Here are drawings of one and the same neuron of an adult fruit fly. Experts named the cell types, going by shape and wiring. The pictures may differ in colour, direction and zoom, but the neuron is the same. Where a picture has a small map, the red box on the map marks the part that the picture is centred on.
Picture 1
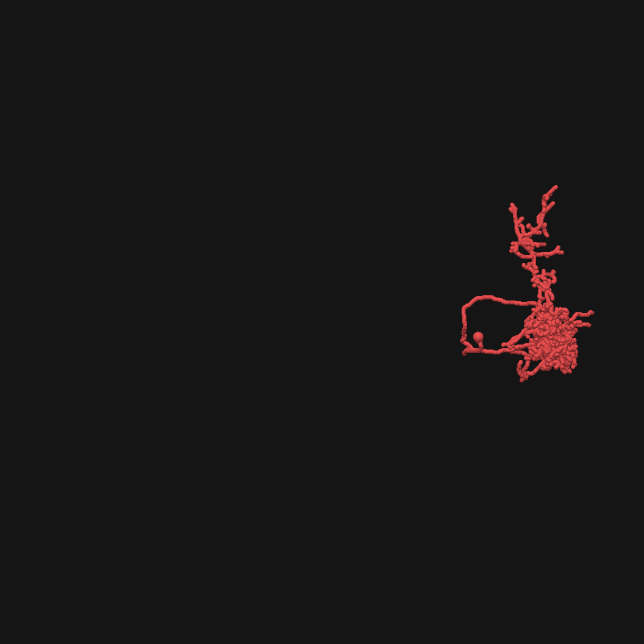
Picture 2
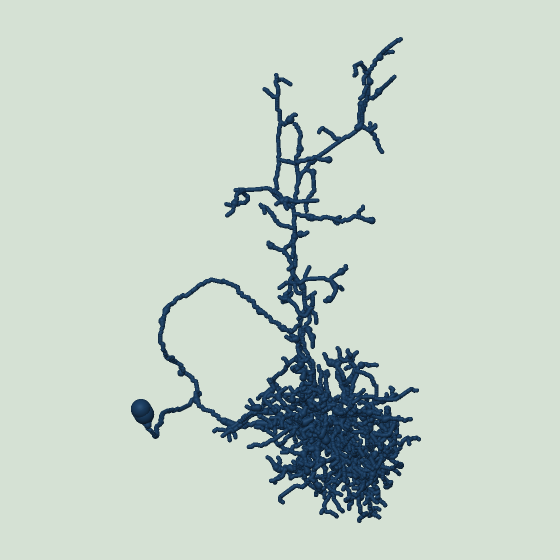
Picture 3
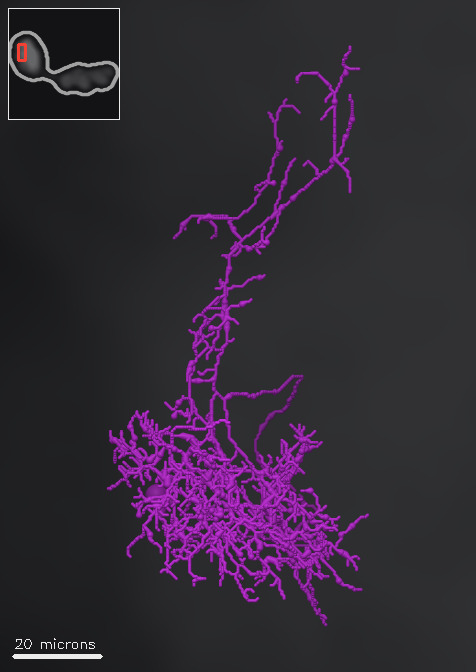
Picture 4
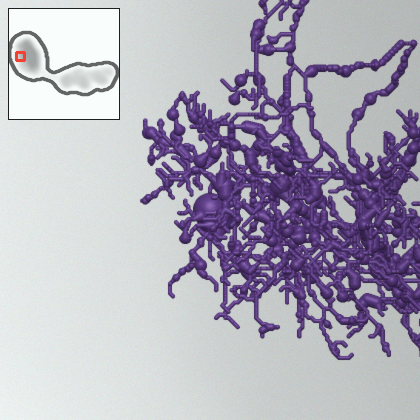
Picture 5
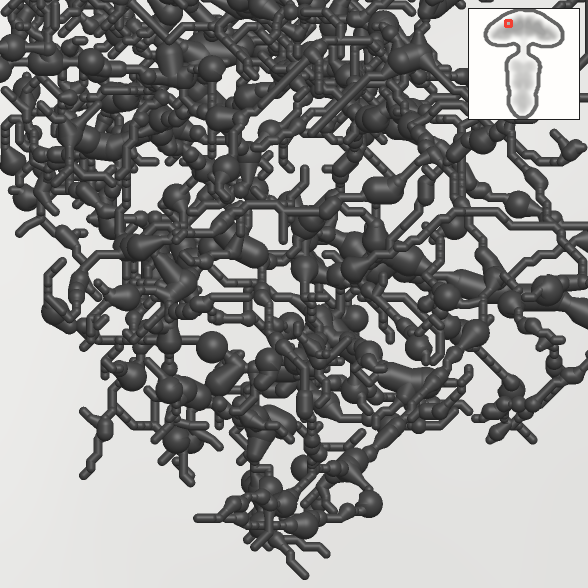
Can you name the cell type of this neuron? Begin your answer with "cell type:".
cell type: AVLP252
